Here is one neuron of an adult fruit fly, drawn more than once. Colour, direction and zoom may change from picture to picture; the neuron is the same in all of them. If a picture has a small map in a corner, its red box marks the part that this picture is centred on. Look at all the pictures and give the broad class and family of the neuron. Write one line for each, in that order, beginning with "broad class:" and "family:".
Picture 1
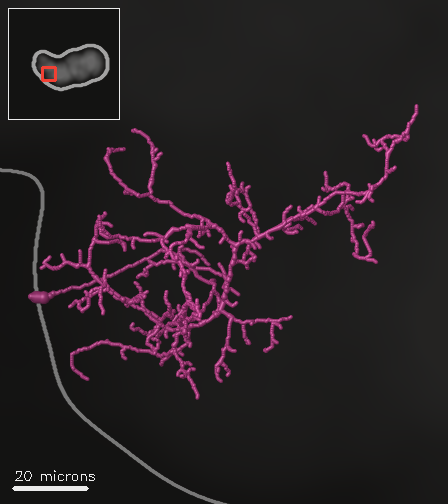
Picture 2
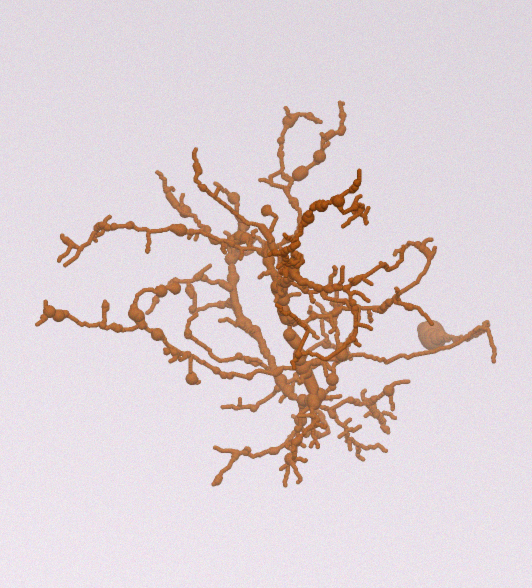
broad class: nerve-cord intrinsic neuron
family: hemilineage 20A.22A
